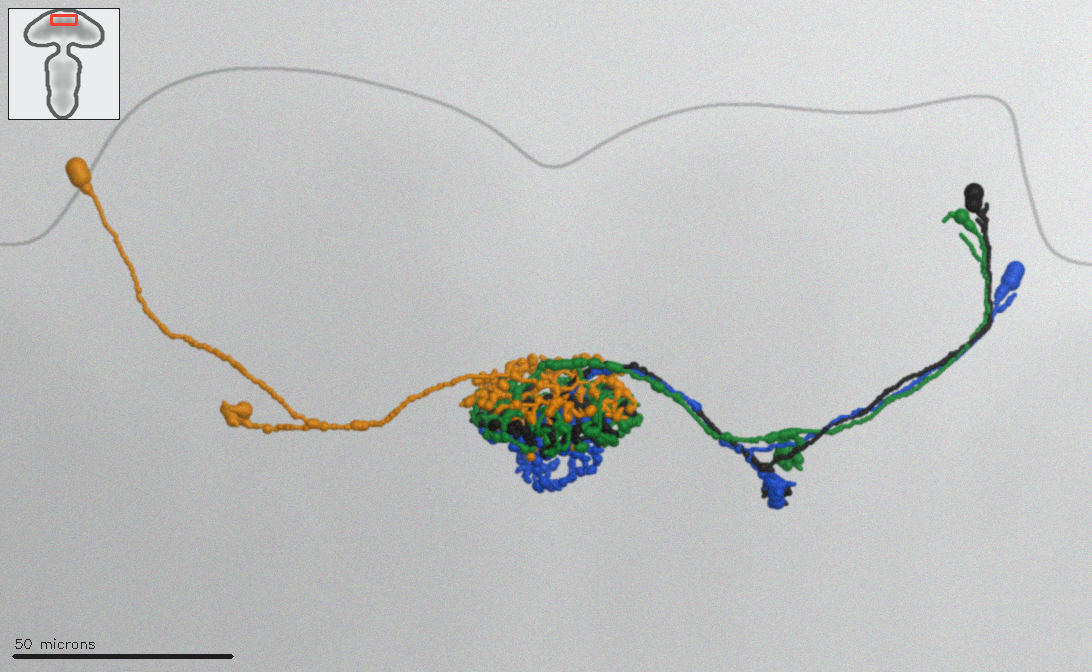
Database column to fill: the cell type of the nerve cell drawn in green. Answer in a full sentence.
The cell type is ER3d_d.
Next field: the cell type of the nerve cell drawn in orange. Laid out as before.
The cell type is ER3m.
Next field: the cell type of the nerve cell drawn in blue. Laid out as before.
The cell type is ER3p_b.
